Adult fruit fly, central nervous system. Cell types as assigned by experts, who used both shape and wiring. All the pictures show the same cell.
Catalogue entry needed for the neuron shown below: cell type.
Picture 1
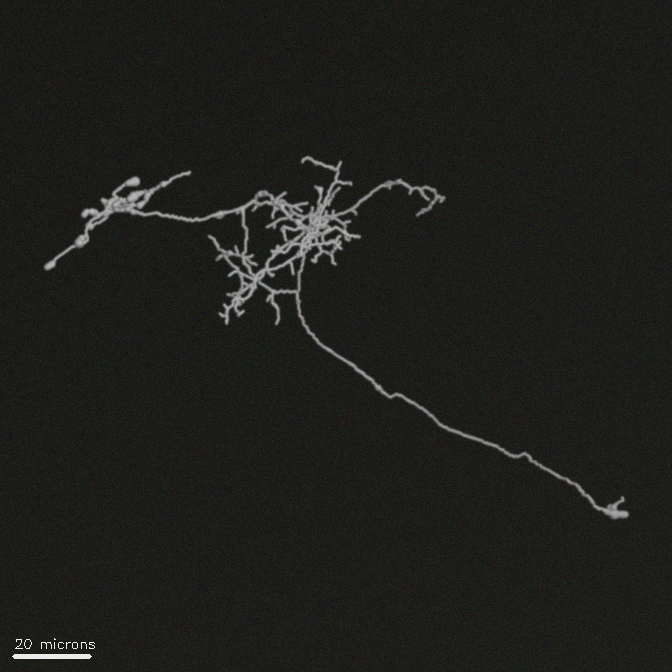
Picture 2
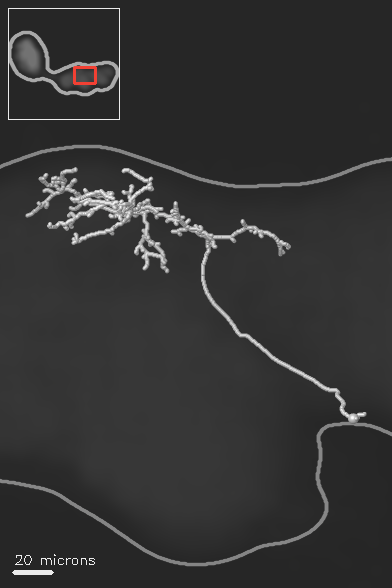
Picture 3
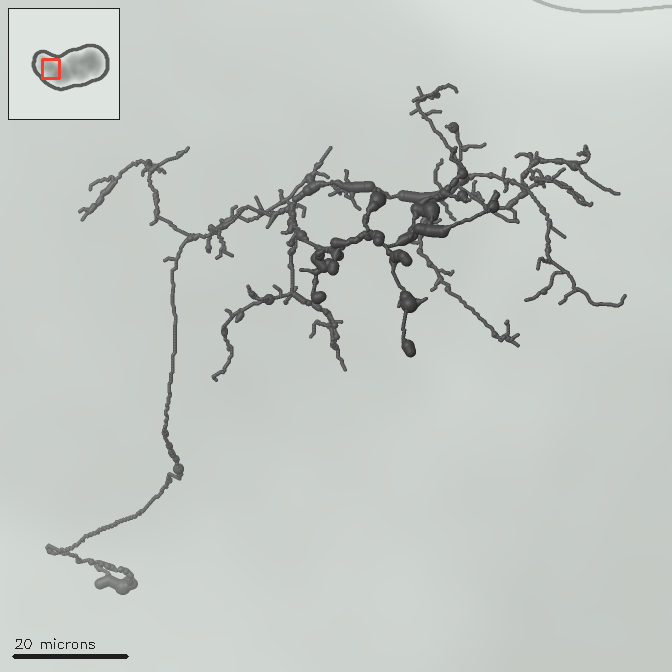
IN03B073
